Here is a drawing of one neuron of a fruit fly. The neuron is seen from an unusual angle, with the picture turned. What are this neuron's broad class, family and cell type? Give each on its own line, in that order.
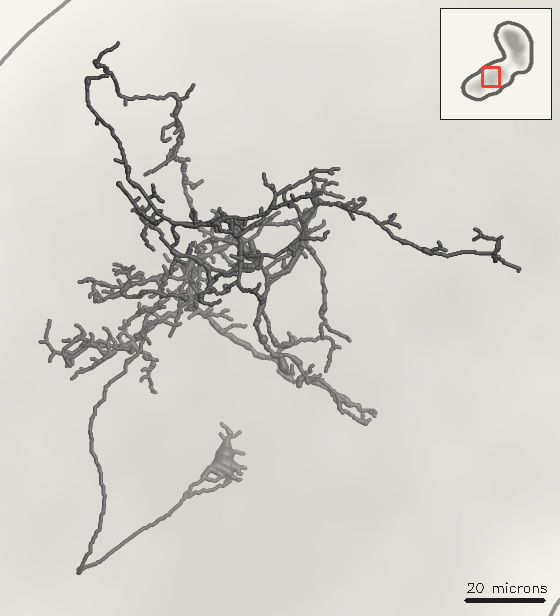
nerve-cord intrinsic neuron
hemilineage 11B
IN11B024_b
